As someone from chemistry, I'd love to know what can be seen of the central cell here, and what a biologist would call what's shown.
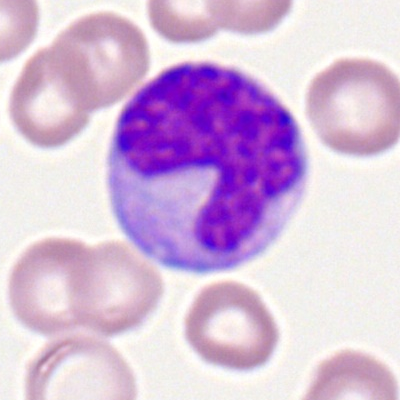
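A round, smooth outline encloses this cell. Its nucleus occupies the upper part of the cell and extends a limb down the right side. The chromatin is gathered into dark purple clumps with paler spaces between them. The cytoplasm is pale blue-grey. It is a monocyte.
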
